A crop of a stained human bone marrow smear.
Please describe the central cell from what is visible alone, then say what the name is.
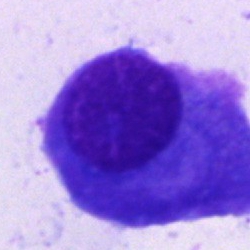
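The nucleus is off-centre, over toward the upper left. Its chromatin is dense and dark purple, with a few paler streaks crossing it. There's abundant cytoplasm staining deep blue, and it runs off the right edge of the picture. It's a plasma cell.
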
